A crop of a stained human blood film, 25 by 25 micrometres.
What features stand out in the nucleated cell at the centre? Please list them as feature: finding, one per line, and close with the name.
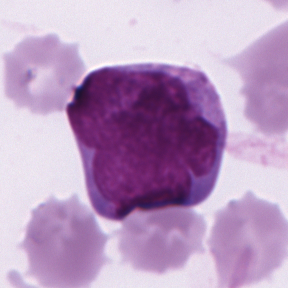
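Nuclear outline: irregular, with notches, so the nucleus looks folded.
Chromatin: finely stippled, spread fairly evenly, no coarse dark blocks.
Nucleolus: none distinct.
Cytoplasm: no granules visible.
Name: myeloblast.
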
